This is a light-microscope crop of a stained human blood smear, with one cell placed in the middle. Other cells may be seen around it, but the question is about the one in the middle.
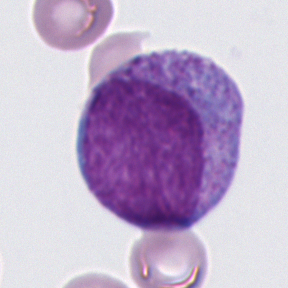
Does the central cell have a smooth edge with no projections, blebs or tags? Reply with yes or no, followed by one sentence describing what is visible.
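Yes. The cell outline is round and smooth.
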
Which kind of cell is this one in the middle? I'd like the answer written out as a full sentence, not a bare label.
The cell sitting right in the middle is an atypical promyelocyte.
